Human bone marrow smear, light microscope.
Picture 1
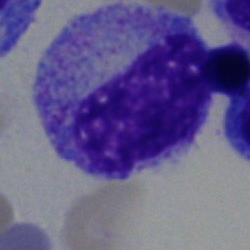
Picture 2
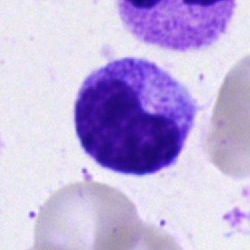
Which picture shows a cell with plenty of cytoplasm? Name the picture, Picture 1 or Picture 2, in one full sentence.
The nucleus is surrounded by plenty of cytoplasm in picture 1.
